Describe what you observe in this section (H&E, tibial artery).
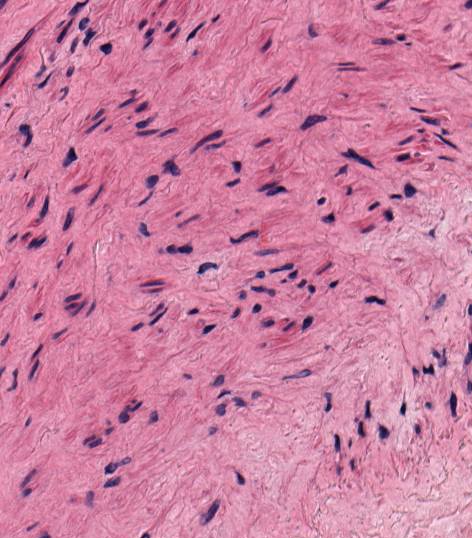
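Everywhere I look there are scattered spindle cells in abundant pink fibrillary matrix, and no epithelium. Fibres and cells run in loose bundles that change direction from place to place. Their nuclei are slender, elongated and dark-staining, many with tapered or slightly wavy ends. I can't see cell borders; the cytoplasm merges with the surrounding fibres.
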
